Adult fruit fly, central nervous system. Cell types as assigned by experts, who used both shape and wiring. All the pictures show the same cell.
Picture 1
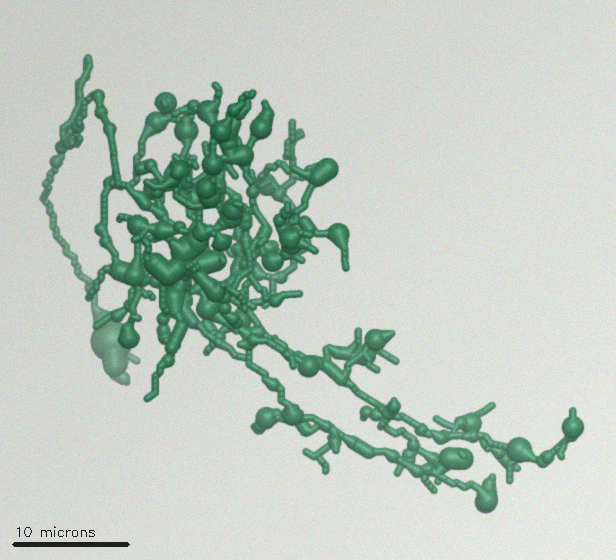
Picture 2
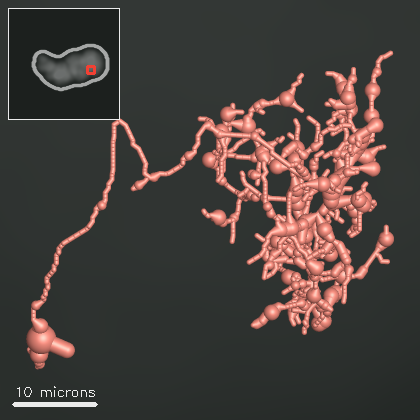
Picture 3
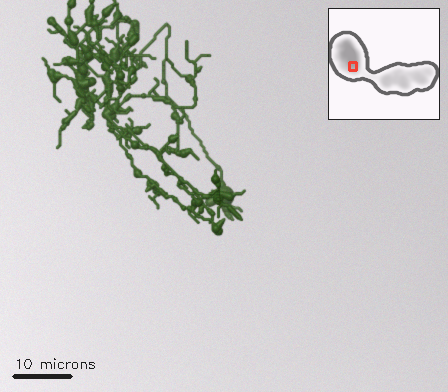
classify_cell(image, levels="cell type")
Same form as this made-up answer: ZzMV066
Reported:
Li14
